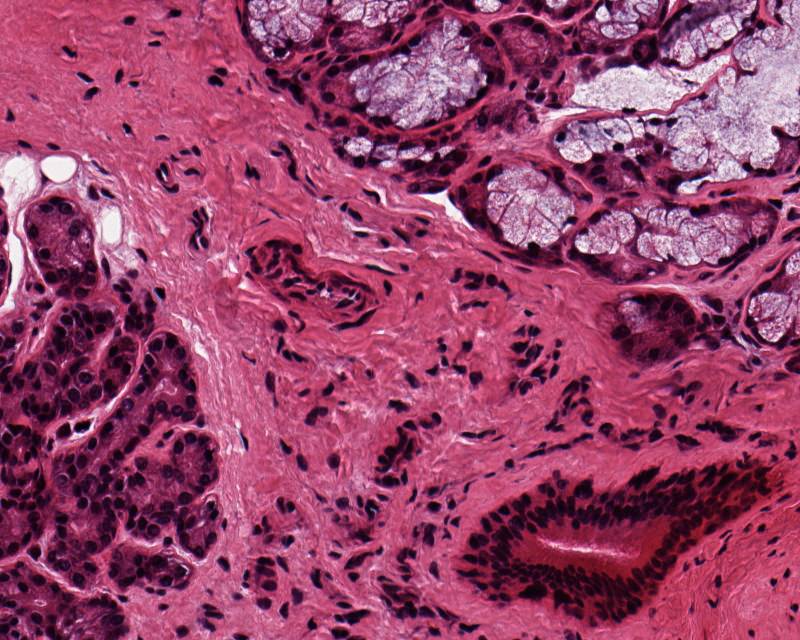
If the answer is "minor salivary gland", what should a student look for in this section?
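In the upper right, the glandular cells have pale, foamy, greyish-blue cytoplasm typical of mucous acini; that goes with a minor salivary gland.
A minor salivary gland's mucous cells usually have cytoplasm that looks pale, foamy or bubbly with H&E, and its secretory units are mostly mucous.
Those acini sit in rounded clusters separated by thin pink fibrous septa.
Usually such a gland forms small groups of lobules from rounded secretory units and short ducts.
That fits the clusters, and the lower-right duct, lined by tall columnar cells with crowded dark nuclei. What fits less well, I think, are the glandular units at the left edge: dark-staining, with crowded round nuclei and no pale mucous cytoplasm.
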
